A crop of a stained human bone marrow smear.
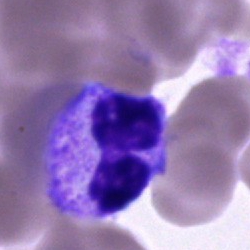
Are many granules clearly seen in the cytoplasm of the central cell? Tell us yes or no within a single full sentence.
Yes, what is seen in its cytoplasm is many granules.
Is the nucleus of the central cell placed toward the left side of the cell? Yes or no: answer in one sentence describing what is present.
No, its nucleus is placed toward the right side of the cell.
